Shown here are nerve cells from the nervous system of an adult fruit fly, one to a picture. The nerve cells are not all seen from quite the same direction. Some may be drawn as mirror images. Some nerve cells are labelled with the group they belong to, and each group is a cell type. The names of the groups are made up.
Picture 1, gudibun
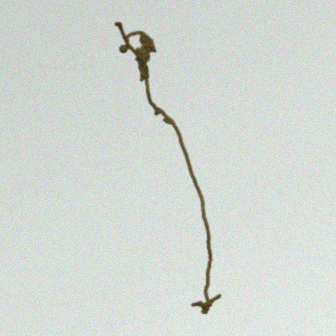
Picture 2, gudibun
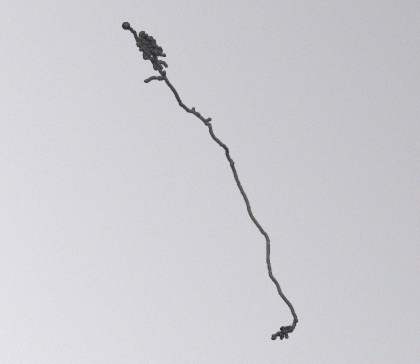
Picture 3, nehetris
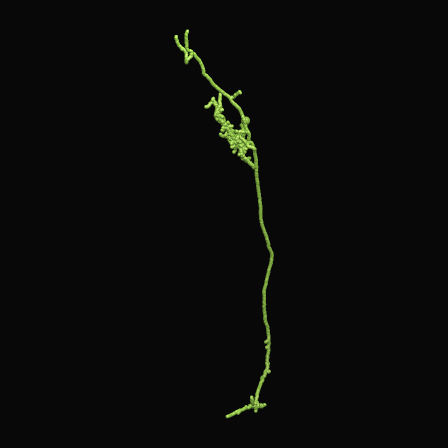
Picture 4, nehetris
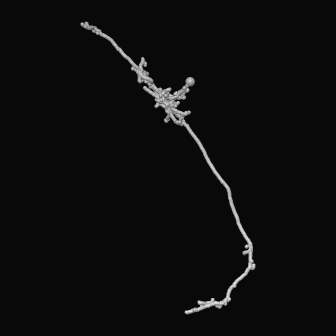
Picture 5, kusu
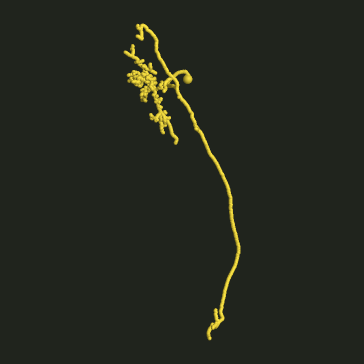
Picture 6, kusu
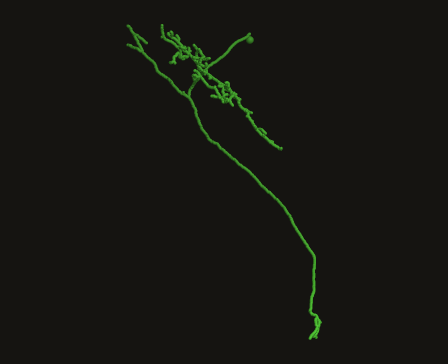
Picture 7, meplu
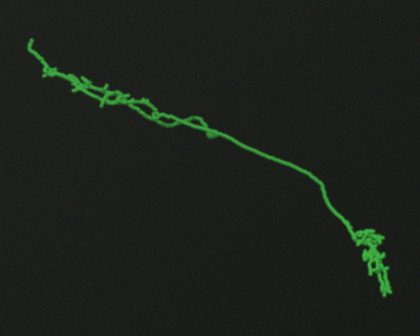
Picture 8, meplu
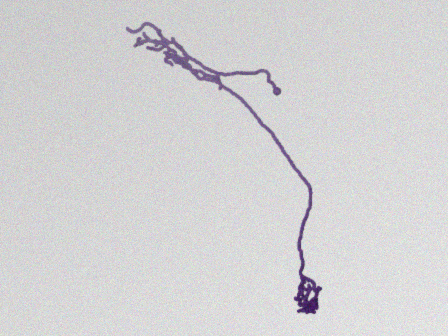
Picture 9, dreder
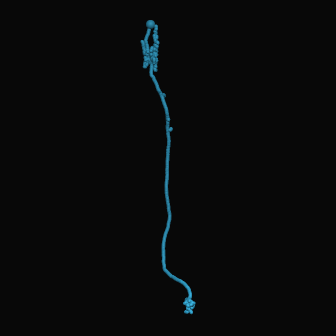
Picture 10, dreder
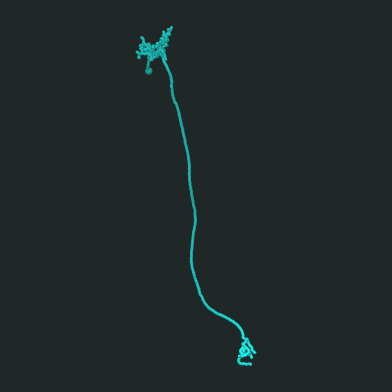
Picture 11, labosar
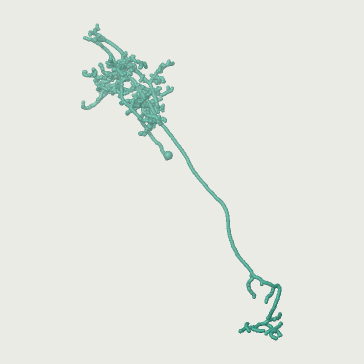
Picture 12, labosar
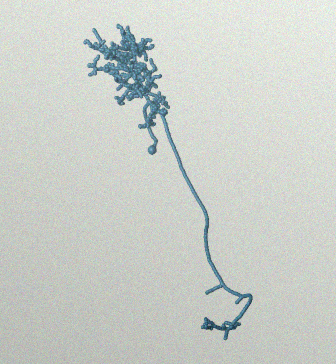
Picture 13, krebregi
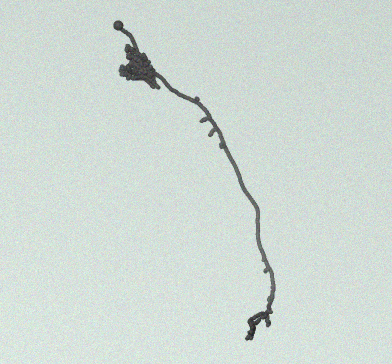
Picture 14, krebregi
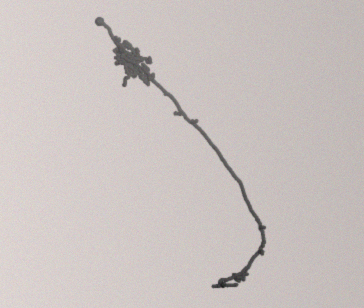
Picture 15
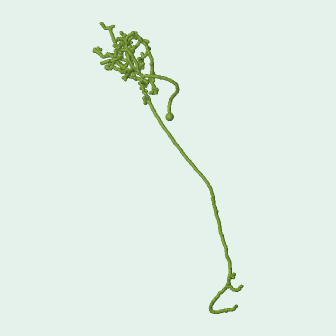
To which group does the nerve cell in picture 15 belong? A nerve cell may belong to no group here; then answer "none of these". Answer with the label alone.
none of these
